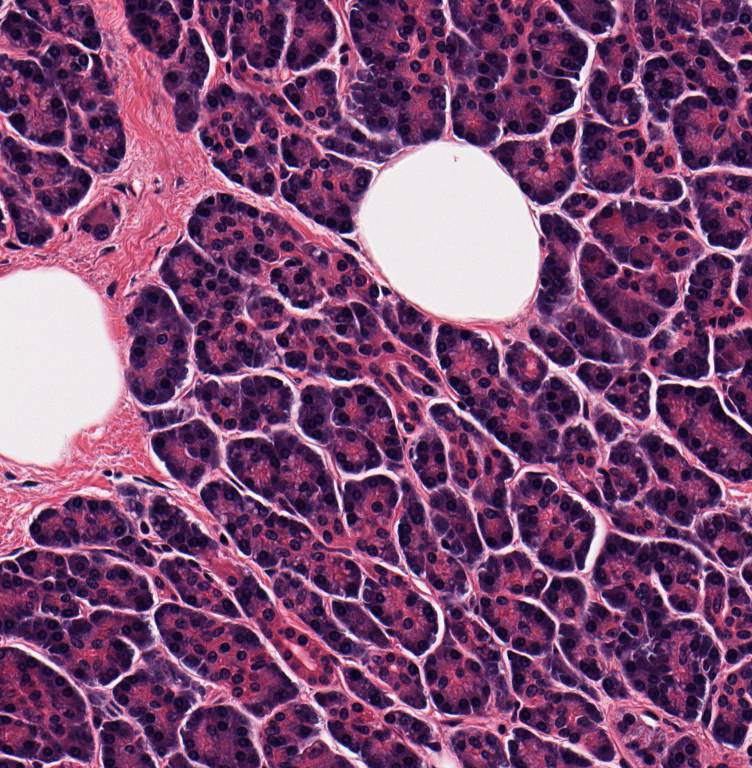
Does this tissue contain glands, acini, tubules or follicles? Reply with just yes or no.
Yes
